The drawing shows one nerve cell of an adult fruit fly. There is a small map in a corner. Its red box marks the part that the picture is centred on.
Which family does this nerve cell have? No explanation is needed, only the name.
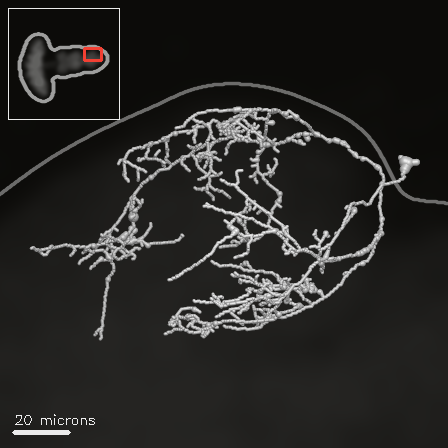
hemilineage 19A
